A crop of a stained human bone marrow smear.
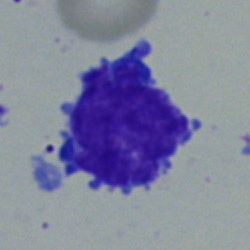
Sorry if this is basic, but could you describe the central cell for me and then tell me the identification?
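Outline irregular and knobbly, not smooth. Many small rounded blebs project from the margin all around. Largest knobby projection at the upper edge. Interior mottled and clumpy in texture. Name: blast.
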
